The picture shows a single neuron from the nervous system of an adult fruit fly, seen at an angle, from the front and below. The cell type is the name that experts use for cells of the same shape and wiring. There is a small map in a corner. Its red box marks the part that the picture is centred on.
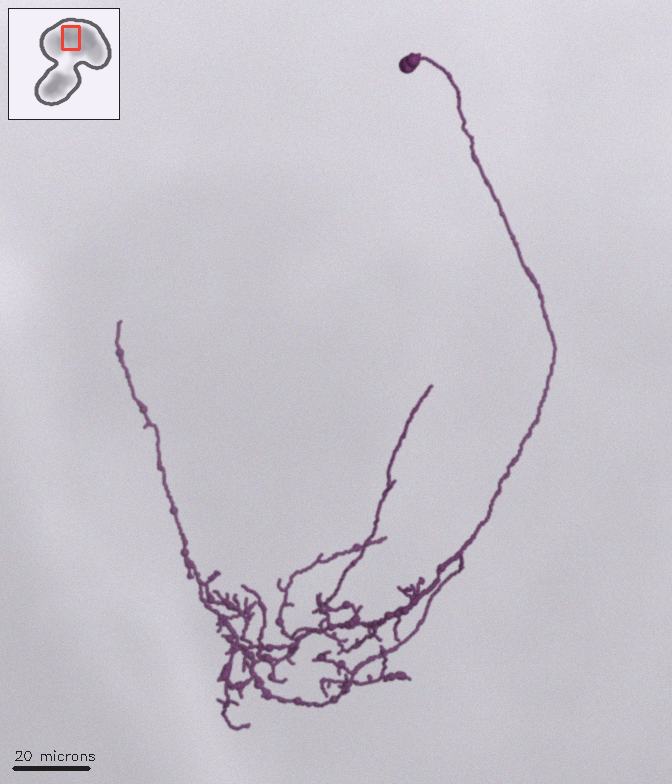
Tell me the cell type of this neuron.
CB1268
